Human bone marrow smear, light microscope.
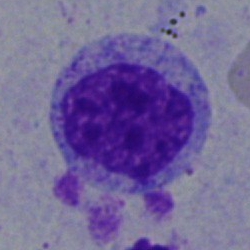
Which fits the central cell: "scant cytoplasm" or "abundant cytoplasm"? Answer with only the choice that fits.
Scant cytoplasm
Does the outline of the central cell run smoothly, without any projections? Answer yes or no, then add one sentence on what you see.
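Yes. The cell has a round, smooth outline.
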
